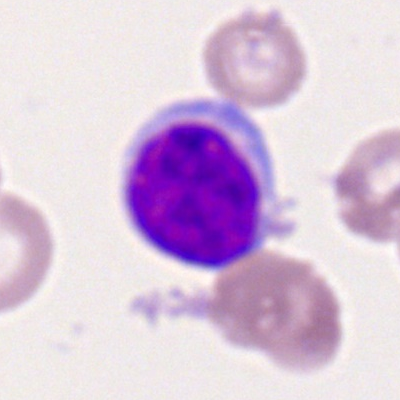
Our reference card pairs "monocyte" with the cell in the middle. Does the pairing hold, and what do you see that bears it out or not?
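Outline: roughly round; on its own, this does not separate the two names. Chromatin: deep purple, dense and coarsely clumped. Cytoplasm: a scant rim of pale blue.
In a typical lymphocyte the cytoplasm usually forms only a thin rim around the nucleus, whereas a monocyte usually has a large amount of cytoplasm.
This feature therefore goes with lymphocyte and against monocyte. Granules: none are seen in the cytoplasm.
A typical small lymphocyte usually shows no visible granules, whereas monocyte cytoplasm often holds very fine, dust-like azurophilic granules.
The absence of granules thus favours lymphocyte over monocyte. Edge: small ragged projections stick out from the right edge of the cytoplasm. Neighbour: a red cell touches the lower right border of the cell. Verdict: the cell is a lymphocyte, not a monocyte.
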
